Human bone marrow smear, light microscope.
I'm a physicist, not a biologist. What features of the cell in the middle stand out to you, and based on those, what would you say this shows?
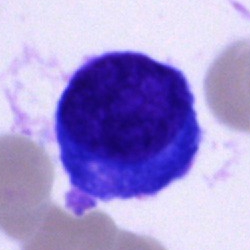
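The nuclear chromatin stains dark purple and has a mottled, clumpy texture. The deep, intense blue cytoplasm forms a broader band below the nucleus than above. Just below the nucleus, on the left, the cytoplasm has a paler streak. This is a plasma cell.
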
